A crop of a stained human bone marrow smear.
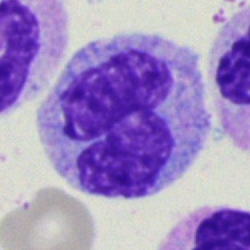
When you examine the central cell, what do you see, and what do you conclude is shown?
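A round, smooth outline encloses a nucleus with a deep notch cutting in from its left side. Its chromatin is clumped into dark patches with paler spaces between, and the cytoplasm is pale lilac-blue. The cell is a monocyte.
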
